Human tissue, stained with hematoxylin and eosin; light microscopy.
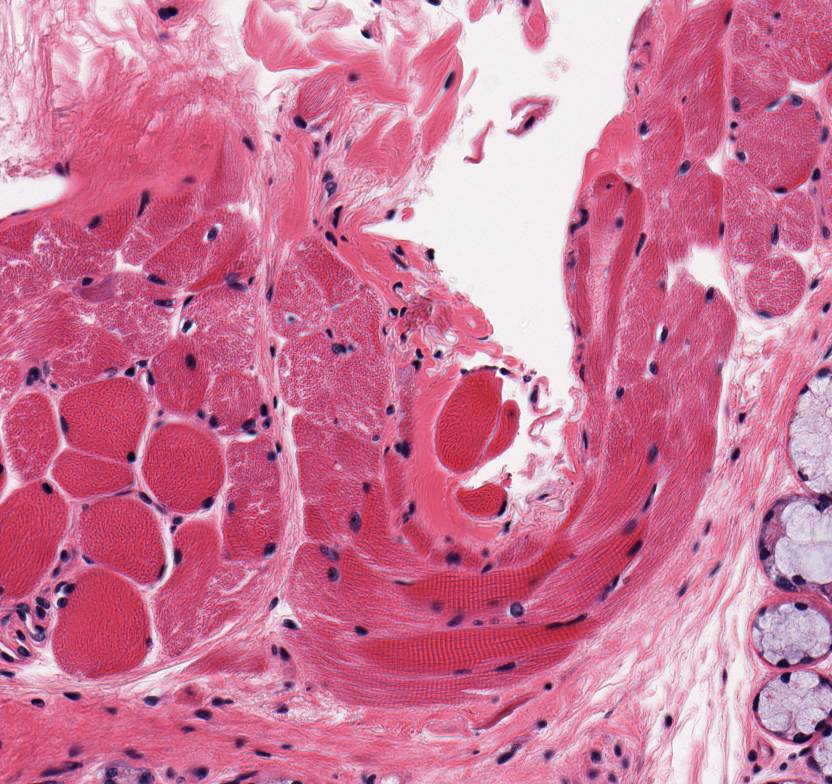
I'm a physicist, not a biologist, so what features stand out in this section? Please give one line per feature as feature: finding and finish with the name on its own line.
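Striations: long fibres curving through lower centre, fine regular cross-striations
Cross sections: lower left fibres rounded, deeply eosinophilic, nuclei at periphery
Acini: mucous, along lower right edge, pale frothy grey-white cytoplasm, small dark nuclei flattened at bases
Septa: thin pink connective tissue strands, scattered elongated dark nuclei, between muscle fibres and bundles
Name: minor salivary gland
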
